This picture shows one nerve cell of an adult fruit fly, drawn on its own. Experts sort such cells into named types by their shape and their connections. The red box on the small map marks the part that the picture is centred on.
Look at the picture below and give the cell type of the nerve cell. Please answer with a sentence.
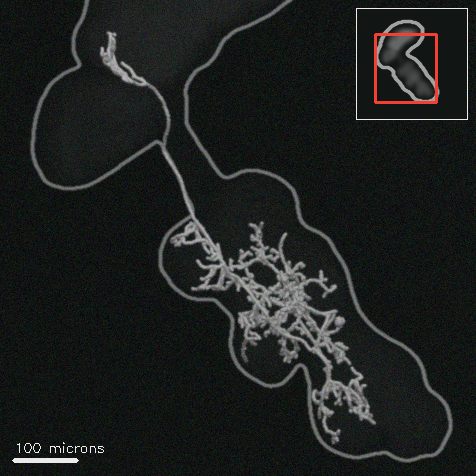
The cell type is AN03B009.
